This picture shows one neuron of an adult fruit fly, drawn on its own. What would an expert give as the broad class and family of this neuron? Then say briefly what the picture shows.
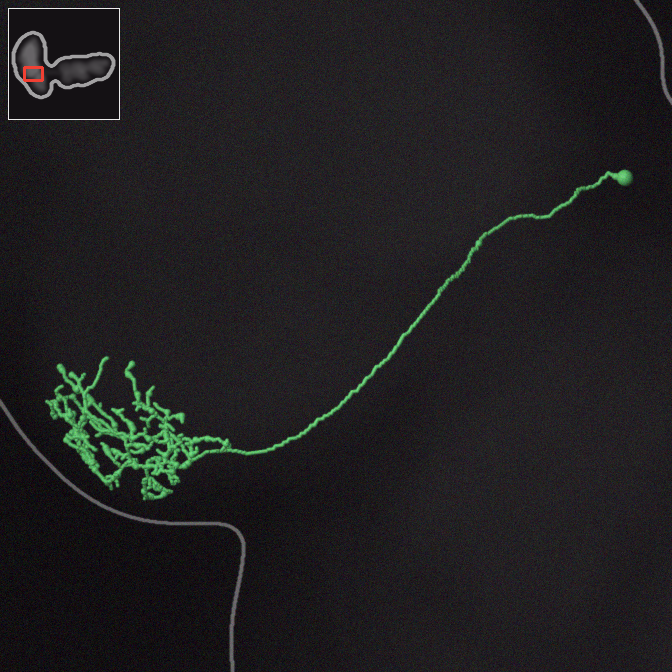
It is a central-brain intrinsic neuron. The family is hemilineage VLPp1. It is in the brain and does not reach the nerve cord. The cell body can be seen at the upper right of the picture. Dozens of branch ends can be seen.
